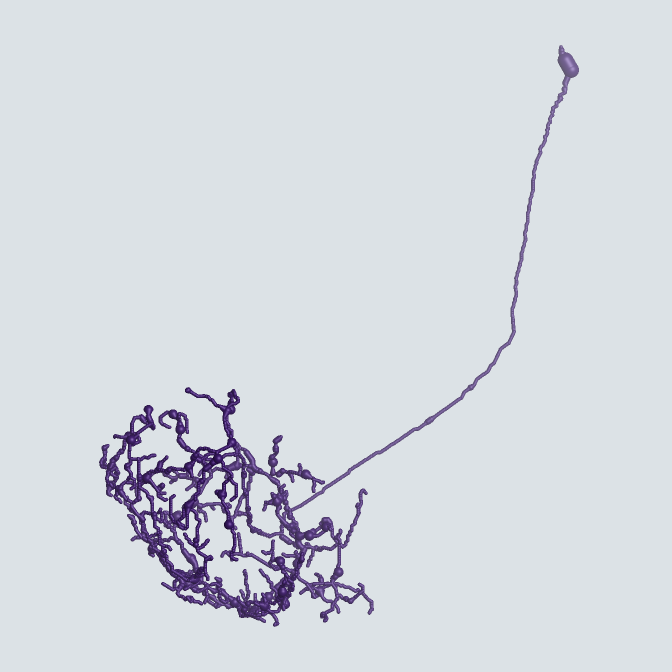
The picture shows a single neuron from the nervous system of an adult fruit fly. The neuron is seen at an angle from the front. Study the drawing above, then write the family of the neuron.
hemilineage VLPp1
